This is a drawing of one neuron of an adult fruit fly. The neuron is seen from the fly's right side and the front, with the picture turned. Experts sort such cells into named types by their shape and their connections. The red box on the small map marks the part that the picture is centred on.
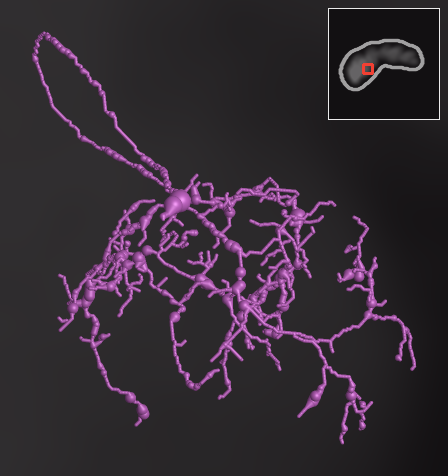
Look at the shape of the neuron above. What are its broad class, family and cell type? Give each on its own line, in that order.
central-brain intrinsic neuron
hemilineage LHl4_dorsal
LHAV4g1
